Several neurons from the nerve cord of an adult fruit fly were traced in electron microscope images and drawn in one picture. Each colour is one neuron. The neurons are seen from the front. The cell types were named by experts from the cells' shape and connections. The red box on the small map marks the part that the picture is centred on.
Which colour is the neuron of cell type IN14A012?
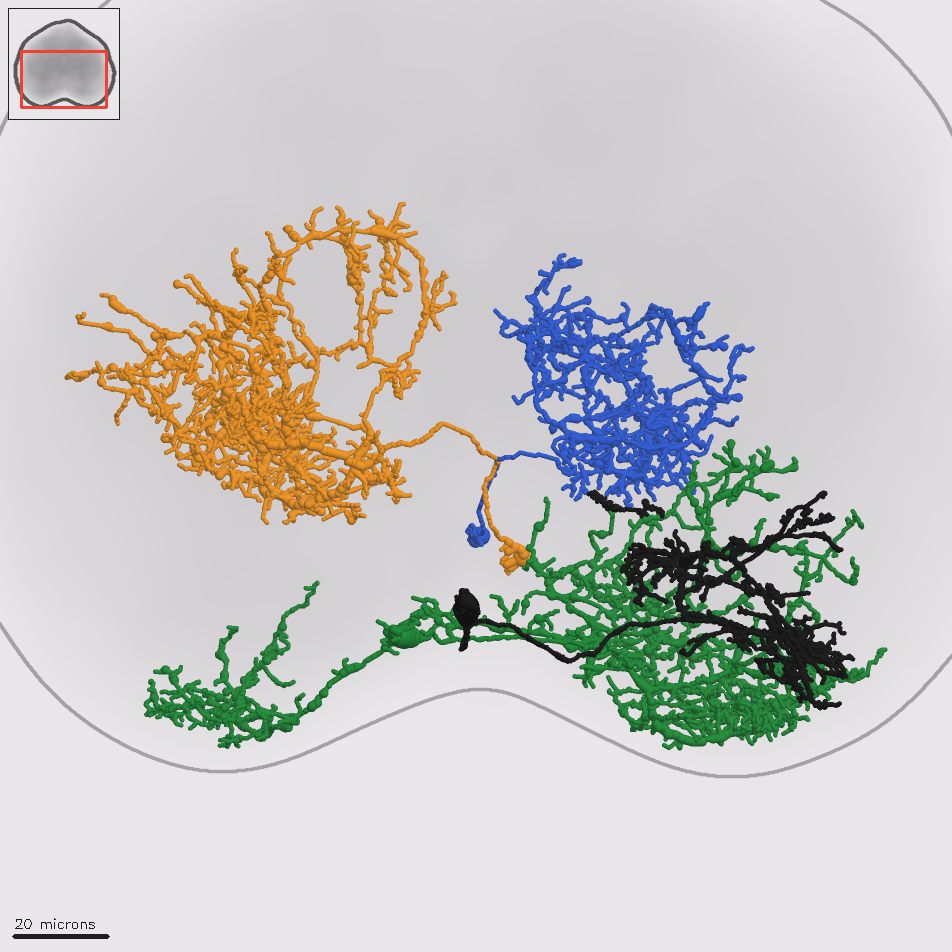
green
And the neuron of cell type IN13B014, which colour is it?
black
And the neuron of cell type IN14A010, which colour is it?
orange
